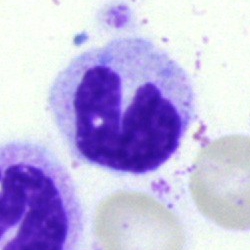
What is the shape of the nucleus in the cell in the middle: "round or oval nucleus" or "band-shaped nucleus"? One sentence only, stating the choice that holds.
Its nucleus forms a horseshoe, C, U or S shape without separate lobes.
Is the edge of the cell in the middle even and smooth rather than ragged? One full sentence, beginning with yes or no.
Yes, the cell is bounded by a smooth edge without blebs or tags.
